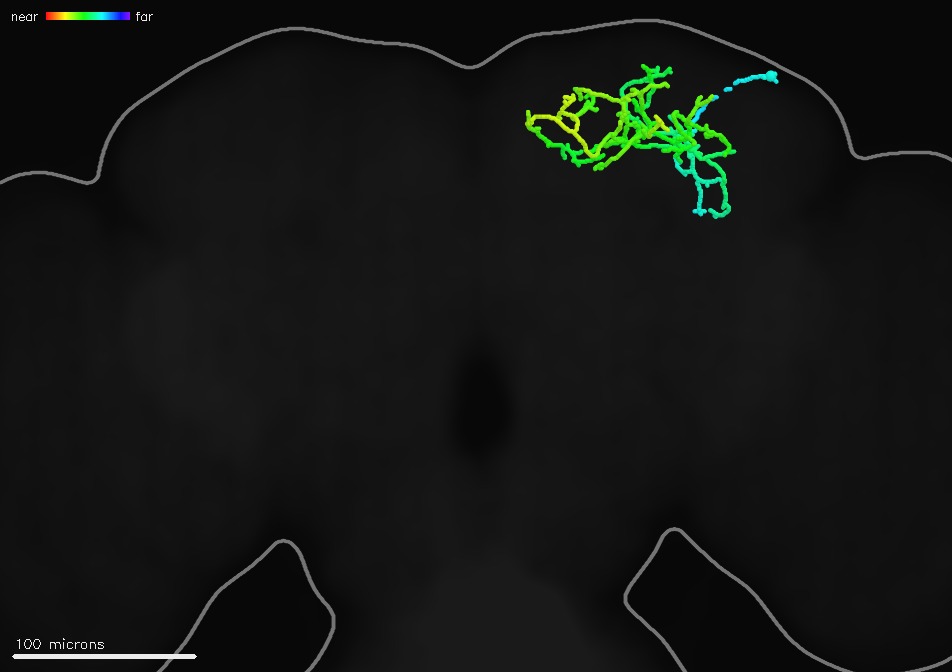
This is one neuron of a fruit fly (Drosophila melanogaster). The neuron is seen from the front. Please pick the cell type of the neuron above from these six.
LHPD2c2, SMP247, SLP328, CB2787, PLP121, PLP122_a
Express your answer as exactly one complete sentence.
To the cell type SLP328 belongs this neuron.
